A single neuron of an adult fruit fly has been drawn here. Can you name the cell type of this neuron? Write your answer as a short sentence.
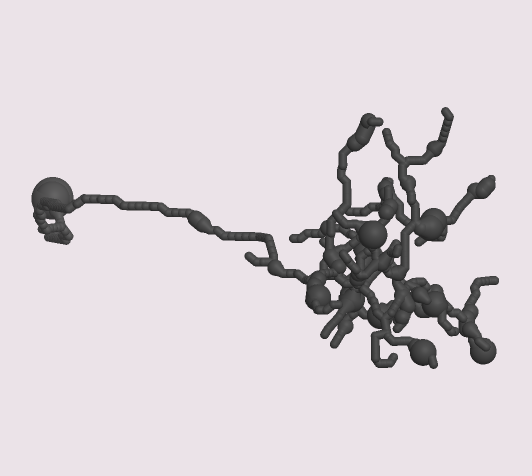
The cell type is Cm4.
